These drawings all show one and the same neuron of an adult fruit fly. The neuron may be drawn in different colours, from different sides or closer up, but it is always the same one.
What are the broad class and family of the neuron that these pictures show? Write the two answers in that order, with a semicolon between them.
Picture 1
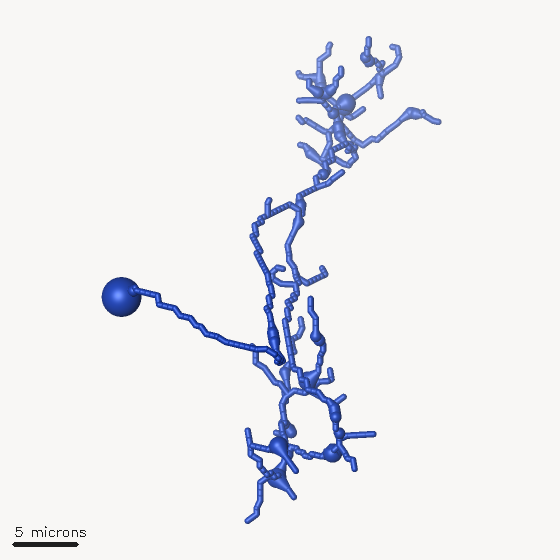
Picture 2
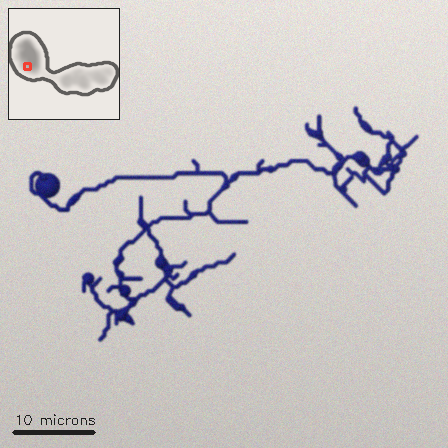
optic-lobe intrinsic neuron; Mi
